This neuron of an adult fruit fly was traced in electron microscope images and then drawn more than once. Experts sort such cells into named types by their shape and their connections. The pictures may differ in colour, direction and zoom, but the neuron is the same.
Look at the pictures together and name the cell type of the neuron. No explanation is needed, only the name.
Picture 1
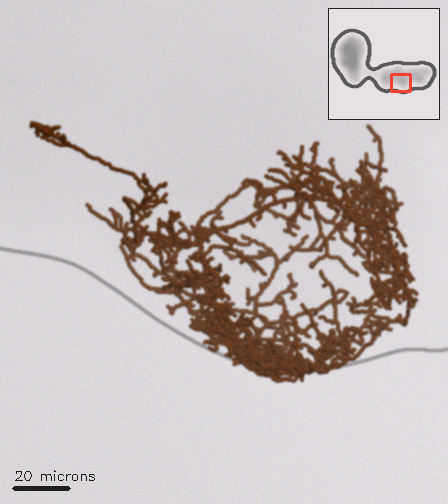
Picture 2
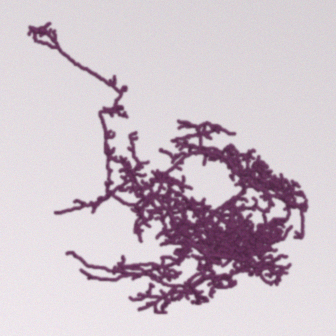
IN14A004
